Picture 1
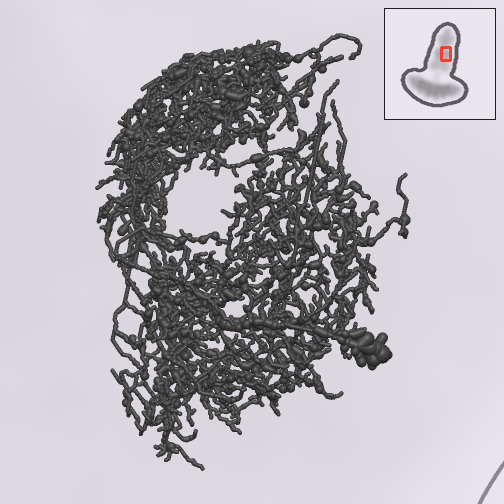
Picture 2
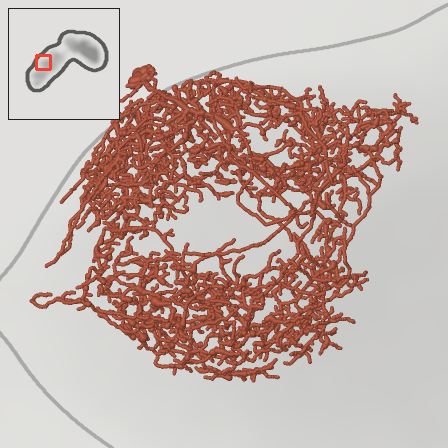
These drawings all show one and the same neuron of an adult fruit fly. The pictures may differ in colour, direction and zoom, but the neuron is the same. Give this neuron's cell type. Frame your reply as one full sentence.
It is as IN01B003 that this neuron is typed.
